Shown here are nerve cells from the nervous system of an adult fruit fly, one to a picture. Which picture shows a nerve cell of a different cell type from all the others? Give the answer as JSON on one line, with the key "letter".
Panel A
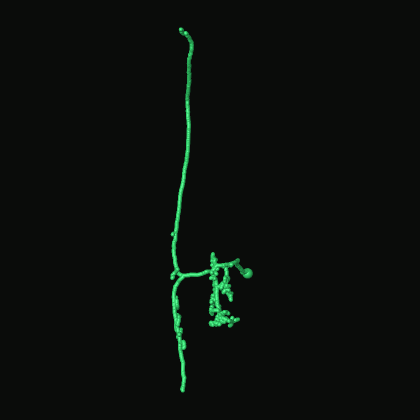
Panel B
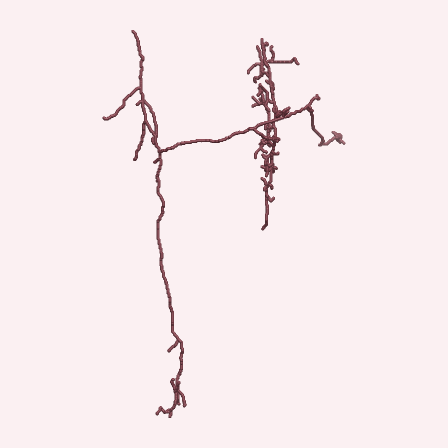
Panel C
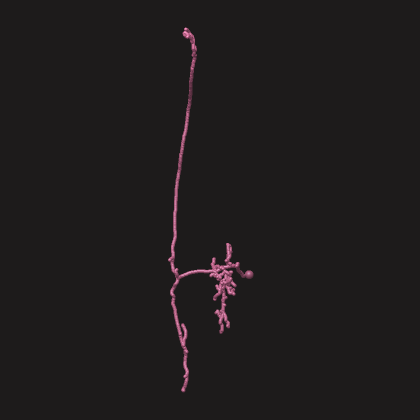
{"letter": "B"}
